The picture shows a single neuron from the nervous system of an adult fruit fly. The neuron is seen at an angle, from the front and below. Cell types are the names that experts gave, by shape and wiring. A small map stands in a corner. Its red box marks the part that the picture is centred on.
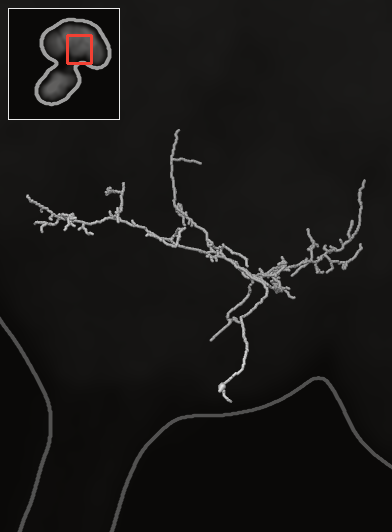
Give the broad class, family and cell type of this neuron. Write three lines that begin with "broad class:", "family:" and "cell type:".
broad class: central-brain intrinsic neuron
family: hemilineage MX3
cell type: CB4143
